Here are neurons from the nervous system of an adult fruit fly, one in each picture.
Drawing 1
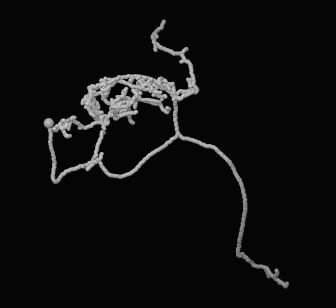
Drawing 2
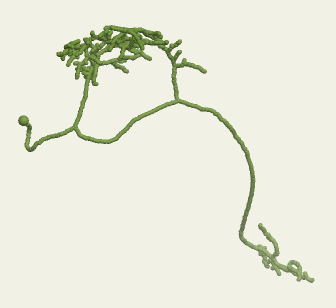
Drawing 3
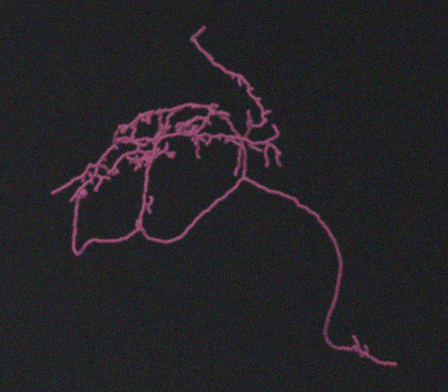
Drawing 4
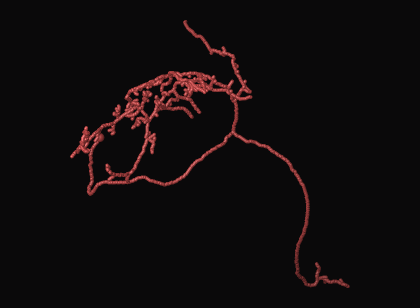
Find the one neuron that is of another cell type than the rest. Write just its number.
2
